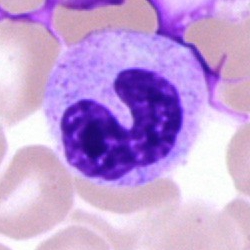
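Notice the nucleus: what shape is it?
A horseshoe, with its gap opening toward the top.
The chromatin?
Dark purple and coarsely clumped.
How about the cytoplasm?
Plenty of it, pale lilac, with fine purple granules scattered evenly through.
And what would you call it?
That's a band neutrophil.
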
